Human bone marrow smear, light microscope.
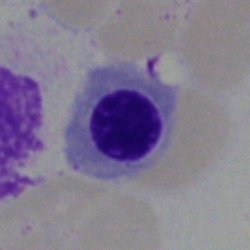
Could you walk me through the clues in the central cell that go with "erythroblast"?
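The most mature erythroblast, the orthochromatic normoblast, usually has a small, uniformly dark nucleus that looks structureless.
For this erythroblast, the dense, dark purple chromatin fits that, but the few faint paler patches in it don't quite.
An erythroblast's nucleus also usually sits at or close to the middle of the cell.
Here a moderate rim of pale greyish-blue cytoplasm goes all the way round the nucleus, though it's widest toward the lower left, and the outline is slightly irregular. One more thing: there's a small clear white area at the upper right edge of the cell, with a small purple fleck beside it.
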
